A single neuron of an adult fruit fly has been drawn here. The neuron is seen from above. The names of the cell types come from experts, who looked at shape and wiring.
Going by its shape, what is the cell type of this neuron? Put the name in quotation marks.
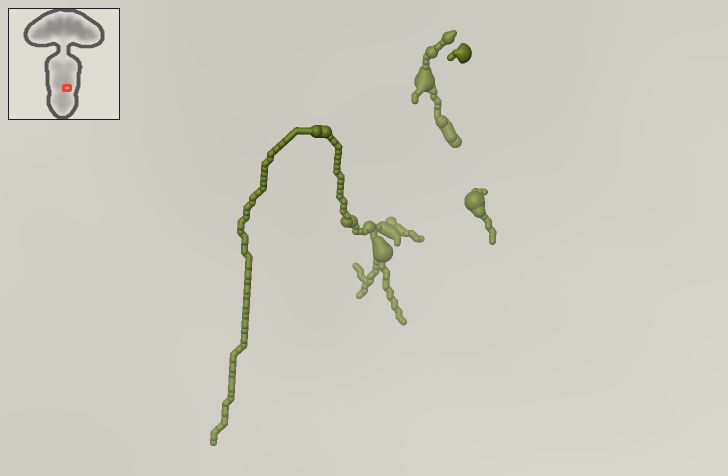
"IN03A056"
